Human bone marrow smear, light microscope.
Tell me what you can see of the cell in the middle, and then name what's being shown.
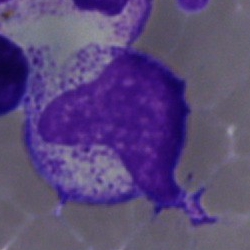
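Nucleus large, irregular, tapering to a narrow extension toward lower right. Chromatin deep purple, flecked with small paler spots. Many scattered purple granules in cytoplasm. Small pointed projection at lower right edge of cell. Metamyelocyte.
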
